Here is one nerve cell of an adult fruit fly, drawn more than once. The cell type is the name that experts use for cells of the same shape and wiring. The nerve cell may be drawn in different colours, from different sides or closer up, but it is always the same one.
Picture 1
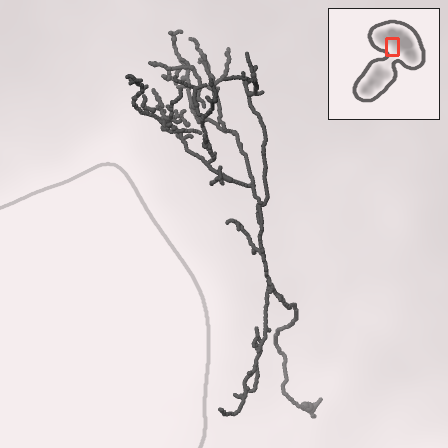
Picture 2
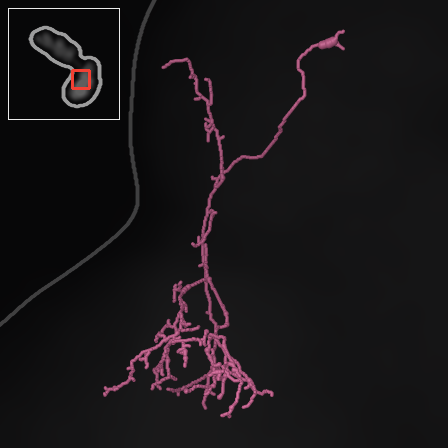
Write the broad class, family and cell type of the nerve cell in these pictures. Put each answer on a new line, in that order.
central-brain intrinsic neuron
hemilineage LB3
CB2912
